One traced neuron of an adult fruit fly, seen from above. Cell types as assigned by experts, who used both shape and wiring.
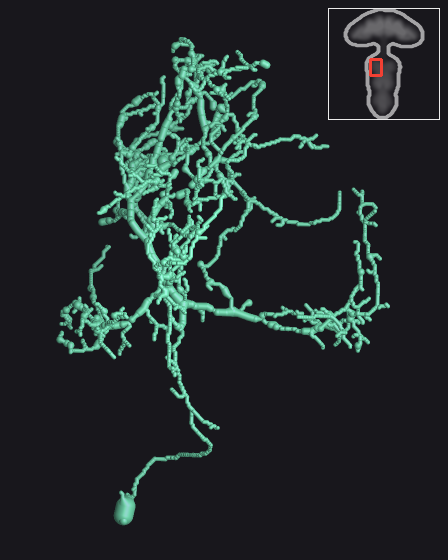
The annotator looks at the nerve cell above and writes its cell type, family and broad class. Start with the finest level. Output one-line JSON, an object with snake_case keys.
{"cell_type": "IN03A023", "family": "hemilineage 03A", "broad_class": "nerve-cord intrinsic neuron"}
